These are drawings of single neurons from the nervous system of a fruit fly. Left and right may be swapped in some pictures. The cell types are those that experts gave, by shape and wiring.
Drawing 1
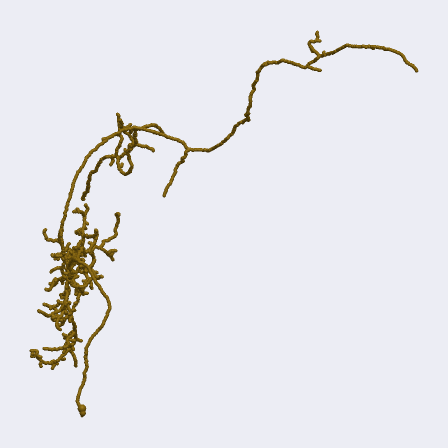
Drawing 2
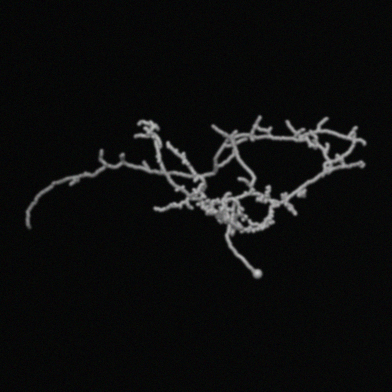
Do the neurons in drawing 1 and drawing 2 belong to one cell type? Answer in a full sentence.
They are of different cell types.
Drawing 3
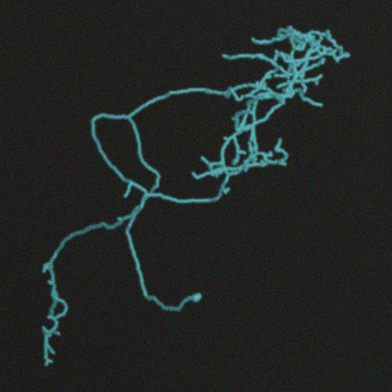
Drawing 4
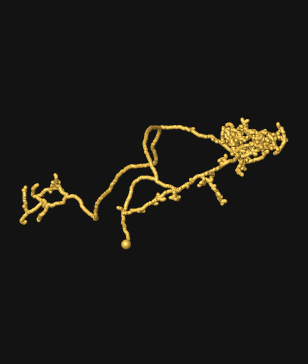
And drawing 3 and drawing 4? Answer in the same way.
They are of the same cell type.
